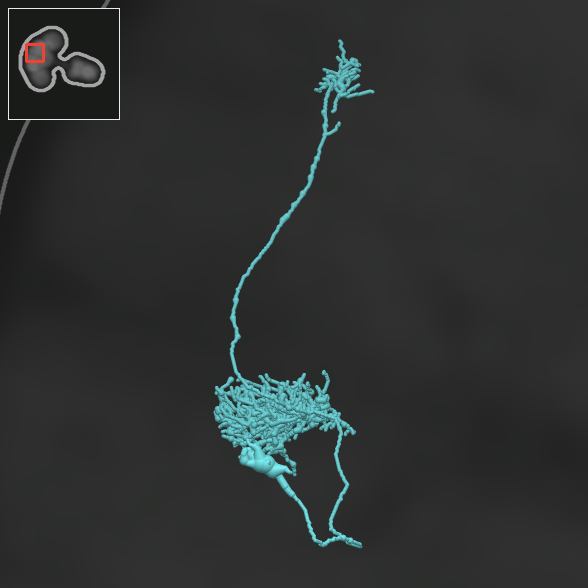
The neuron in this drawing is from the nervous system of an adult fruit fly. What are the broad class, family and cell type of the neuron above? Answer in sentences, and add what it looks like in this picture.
This is a central-brain intrinsic neuron. Its family is called class CX. It is of cell type EL. It is in the brain and does not reach the nerve cord. Its cell body lies at the bottom of the picture. The picture shows dozens of branch ends.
